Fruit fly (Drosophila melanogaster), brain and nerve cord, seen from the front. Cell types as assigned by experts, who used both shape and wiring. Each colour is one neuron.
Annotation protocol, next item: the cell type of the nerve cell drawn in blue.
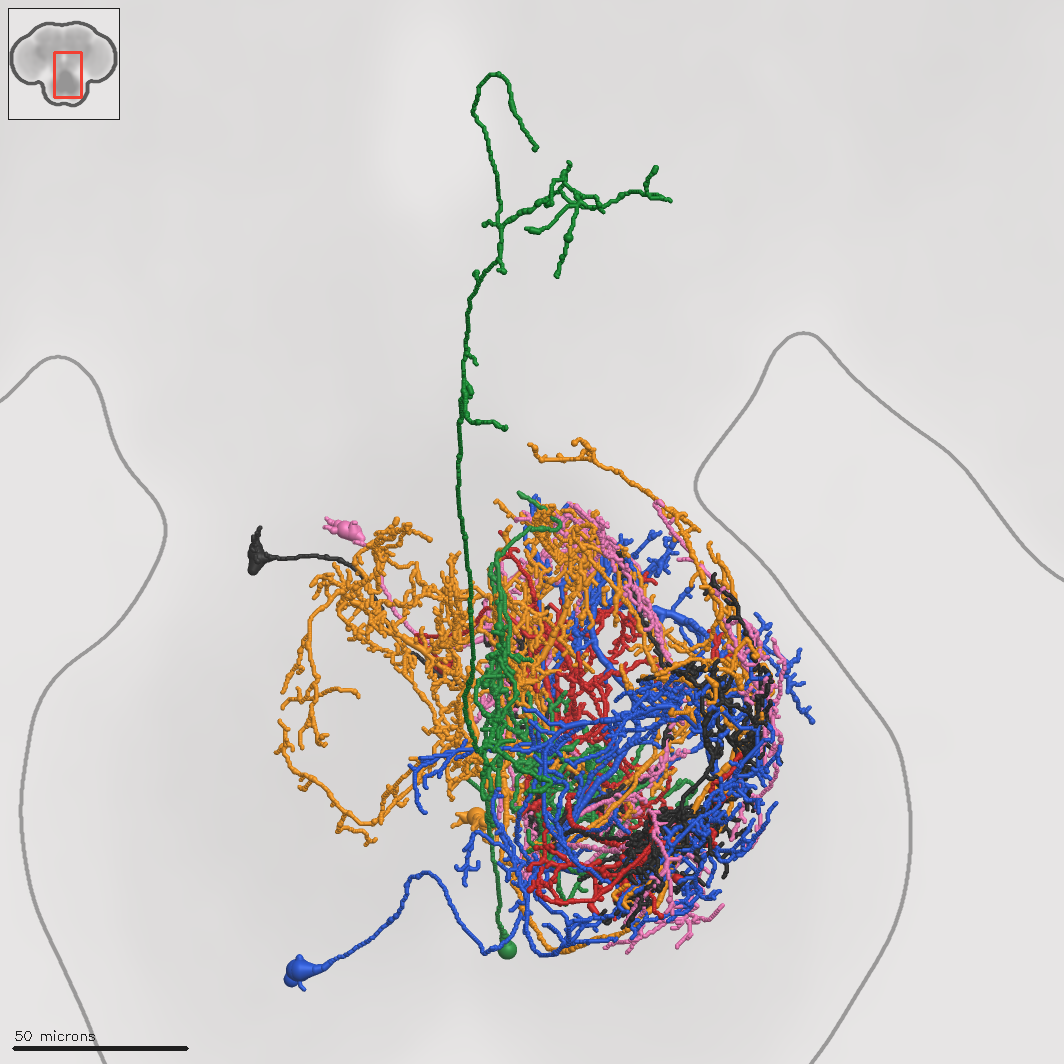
INXXX042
